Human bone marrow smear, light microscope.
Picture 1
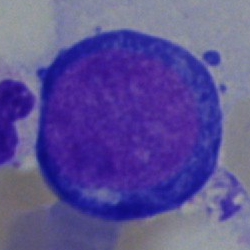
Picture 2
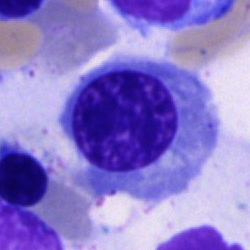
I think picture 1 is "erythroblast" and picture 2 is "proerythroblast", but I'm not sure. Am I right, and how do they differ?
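Picture 1 shows a proerythroblast, and picture 2 shows an erythroblast. In the proerythroblast the chromatin is fine and evenly spread across the nucleus, whereas in the erythroblast it is coarse and clumped, with small paler patches between dark masses.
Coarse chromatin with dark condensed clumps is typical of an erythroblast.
The proerythroblast's cytoplasm forms a narrow deep blue rim around the nucleus, with a pale patch at the bottom of the cell; in the erythroblast the nucleus sits off-centre toward the upper left, and the rim of cytoplasm is widest on the right and lower side. The proerythroblast has a round outline with small round blebs standing off its upper right edge, while the erythroblast's outer edge is slightly irregular and wavy. Neither cell shows granules in its cytoplasm, and no distinct nucleolus can be seen in the erythroblast.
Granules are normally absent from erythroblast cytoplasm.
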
